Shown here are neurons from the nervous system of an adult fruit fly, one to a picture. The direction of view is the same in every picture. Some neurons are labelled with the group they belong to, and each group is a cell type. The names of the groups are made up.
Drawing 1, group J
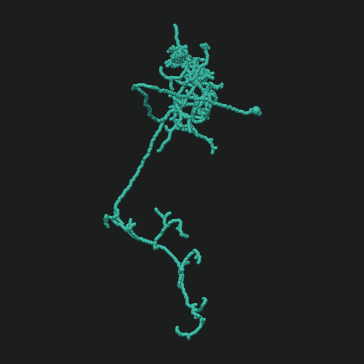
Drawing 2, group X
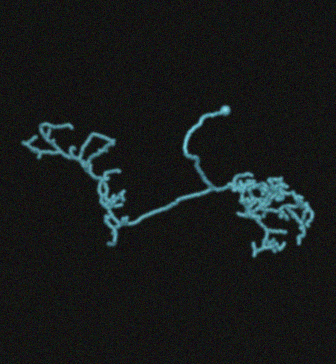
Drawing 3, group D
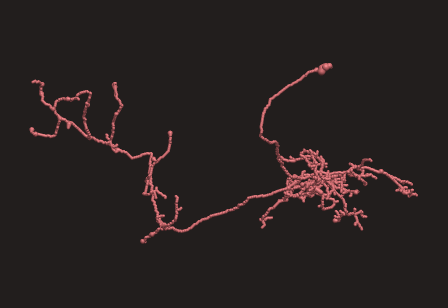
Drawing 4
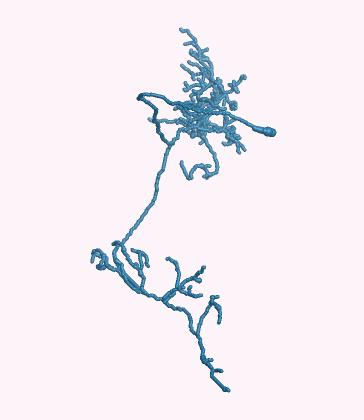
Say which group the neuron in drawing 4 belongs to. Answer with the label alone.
group J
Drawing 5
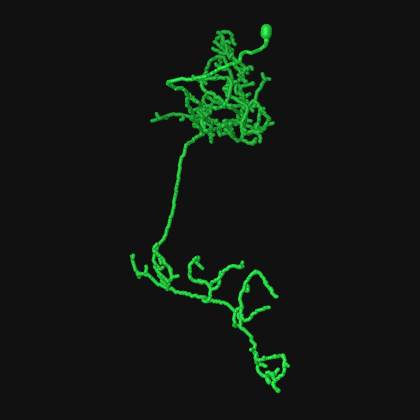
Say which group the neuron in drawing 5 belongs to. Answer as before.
group X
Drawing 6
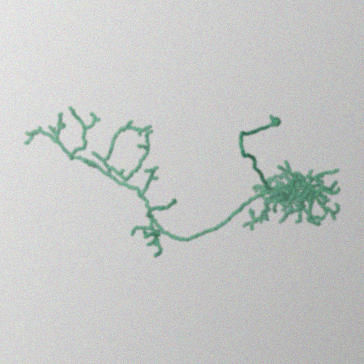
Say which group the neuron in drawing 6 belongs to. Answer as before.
group D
